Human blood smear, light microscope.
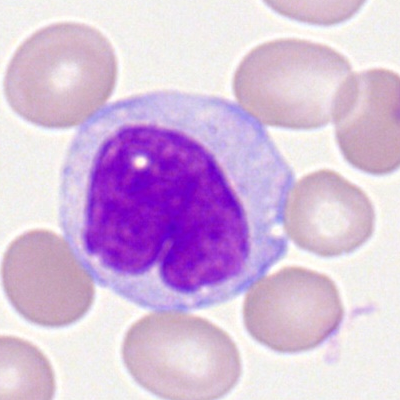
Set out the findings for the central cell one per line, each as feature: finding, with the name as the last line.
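Outline: round and smooth, as far as I can tell.
Nucleus: deeply notched at the lower edge, so it looks folded into two lobes.
Cytoplasm: a wide pale blue-grey rim around the nucleus.
Granules: none of the coarse coloured kind that I can see.
Name: monocyte.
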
